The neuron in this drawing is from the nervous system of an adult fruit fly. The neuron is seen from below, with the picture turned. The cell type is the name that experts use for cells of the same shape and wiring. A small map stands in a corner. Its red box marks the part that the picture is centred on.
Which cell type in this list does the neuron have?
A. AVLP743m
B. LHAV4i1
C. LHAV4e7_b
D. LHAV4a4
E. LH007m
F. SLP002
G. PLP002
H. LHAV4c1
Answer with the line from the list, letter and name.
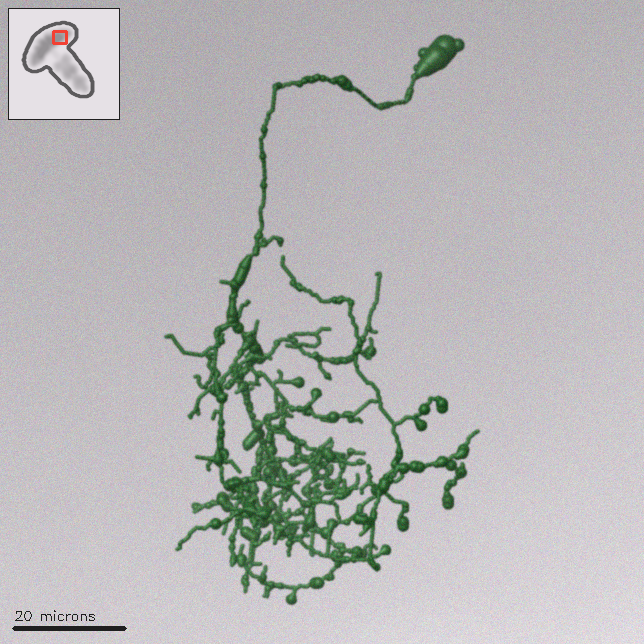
B. LHAV4i1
